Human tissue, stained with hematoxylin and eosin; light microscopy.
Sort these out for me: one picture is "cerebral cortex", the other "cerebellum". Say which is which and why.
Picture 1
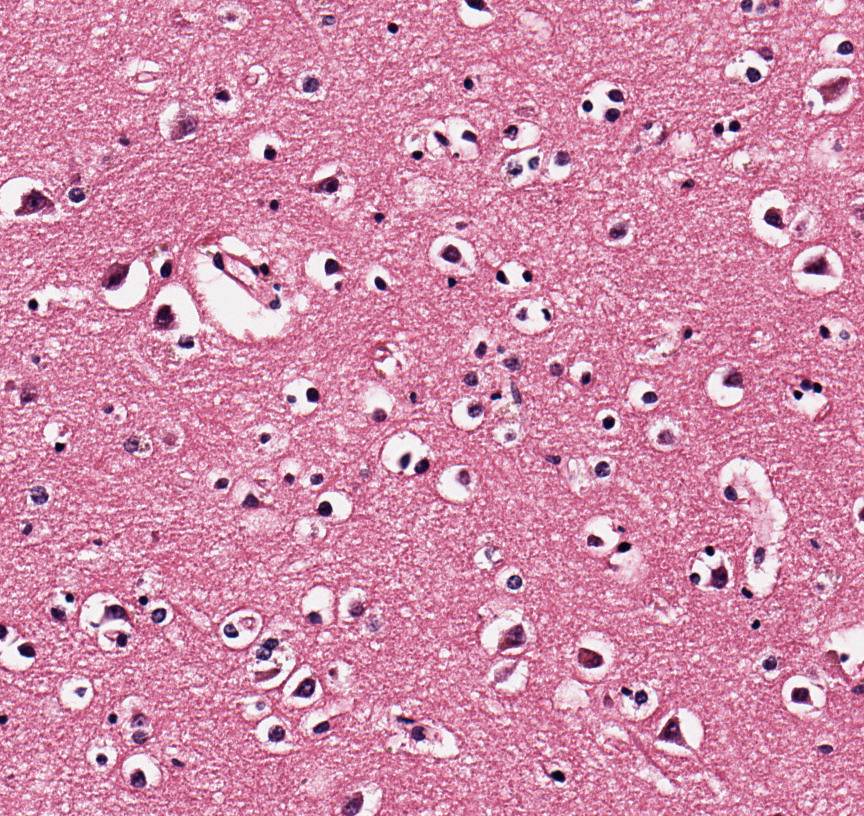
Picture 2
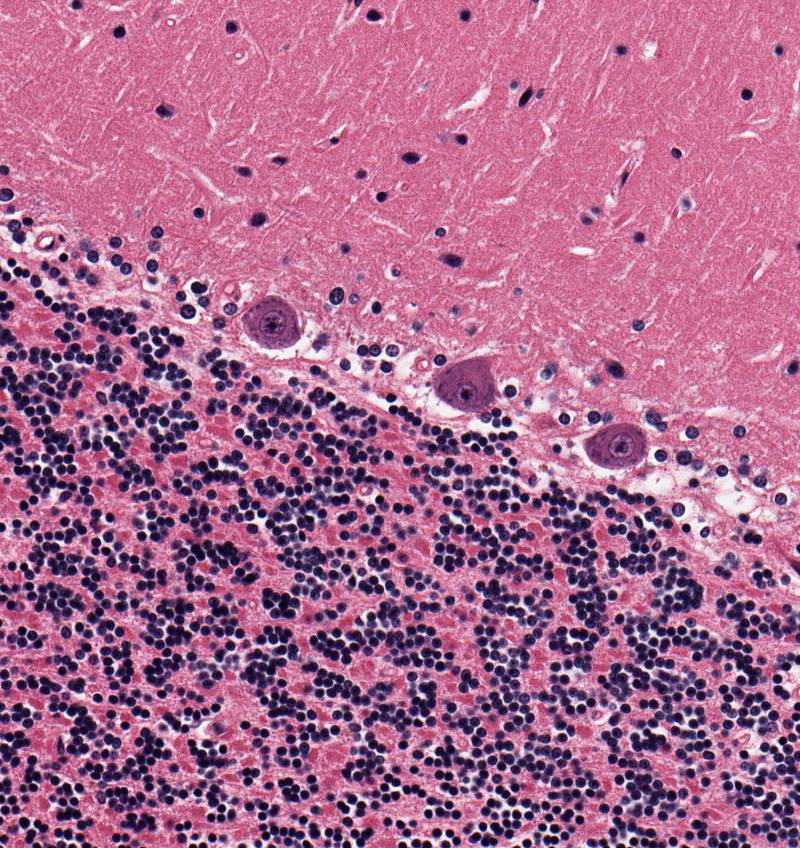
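Cerebral cortex appears in picture 1, cerebellum in picture 2. In the cerebral cortex the pink matrix is finely fibrillary, without fibres running in one direction, and most cells lie in round clear spaces, a retraction artefact of processing. Small round dark nuclei with little cytoplasm often sit in twos or threes beside the larger cells. A diagonal boundary, upper left to lower right, splits the cerebellum into a pale, sparsely nucleated pink layer above and a dense layer of dark nuclei below, scattered with nucleus-free pink patches. Each Purkinje cell has a round pale nucleus, a distinct dark nucleolus and abundant purplish cytoplasm; along their row, small round nuclei cluster more densely than in the pink layer.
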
